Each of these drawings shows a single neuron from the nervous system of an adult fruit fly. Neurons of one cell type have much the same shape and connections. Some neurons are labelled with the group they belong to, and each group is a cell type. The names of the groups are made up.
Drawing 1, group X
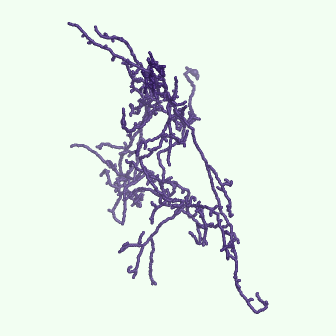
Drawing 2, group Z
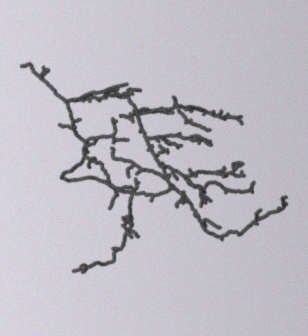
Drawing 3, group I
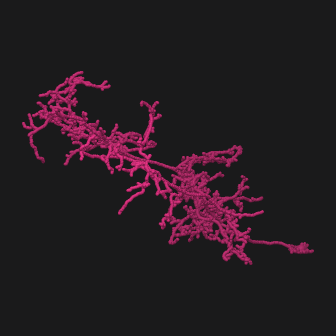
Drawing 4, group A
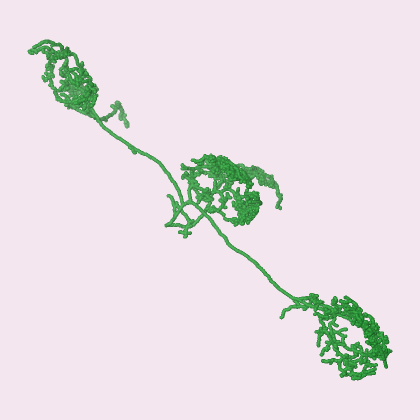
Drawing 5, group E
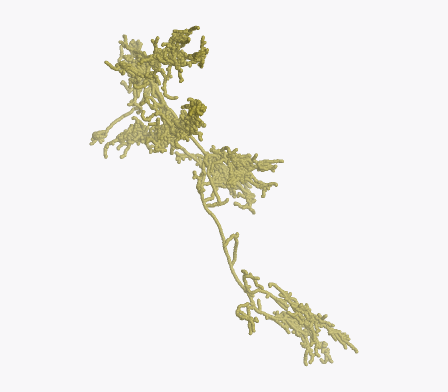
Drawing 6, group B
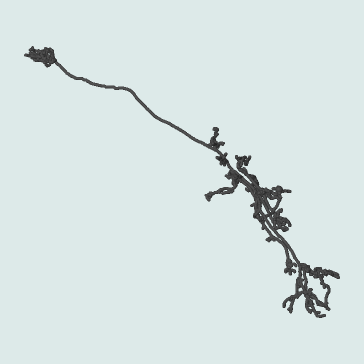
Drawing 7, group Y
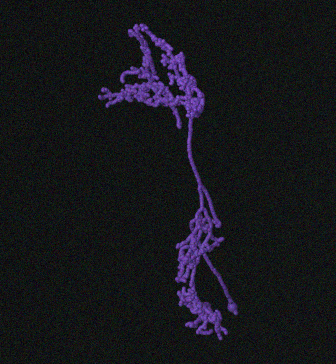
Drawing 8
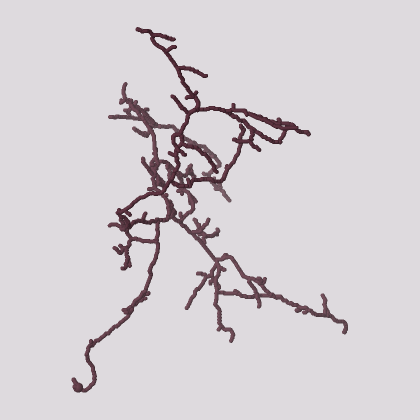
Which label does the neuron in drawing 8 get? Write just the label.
group Z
